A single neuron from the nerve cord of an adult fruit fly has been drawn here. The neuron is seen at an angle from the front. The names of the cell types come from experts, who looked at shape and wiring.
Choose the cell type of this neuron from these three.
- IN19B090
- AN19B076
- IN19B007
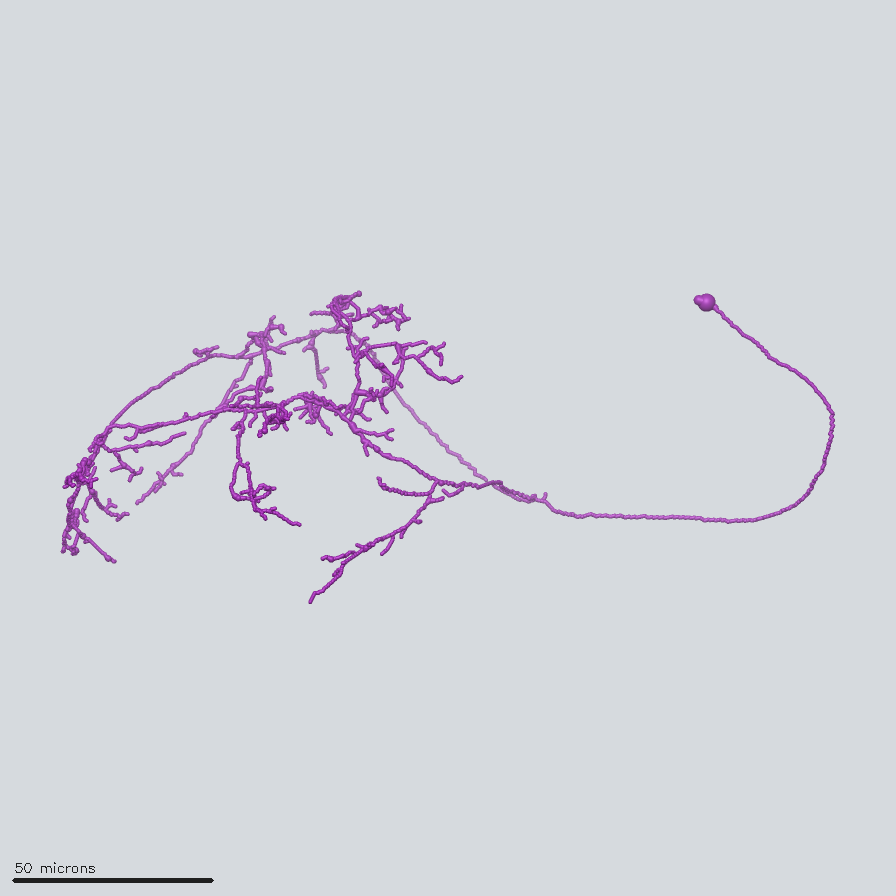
IN19B090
